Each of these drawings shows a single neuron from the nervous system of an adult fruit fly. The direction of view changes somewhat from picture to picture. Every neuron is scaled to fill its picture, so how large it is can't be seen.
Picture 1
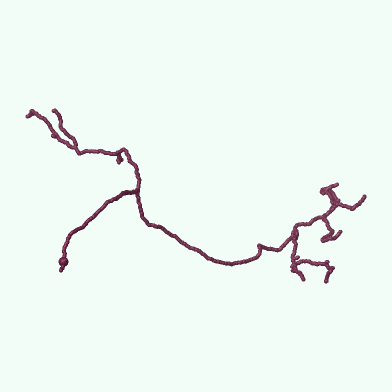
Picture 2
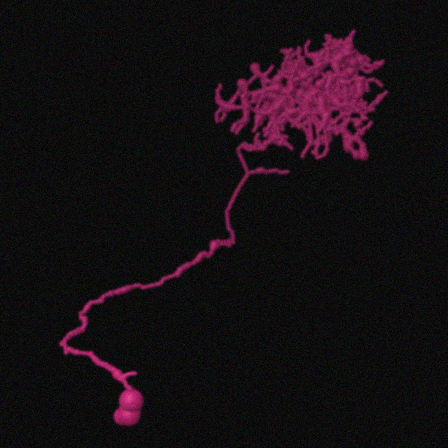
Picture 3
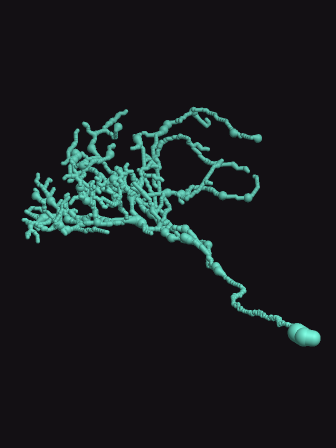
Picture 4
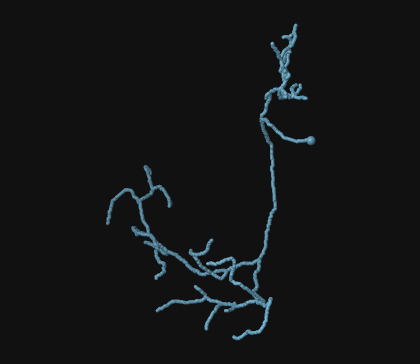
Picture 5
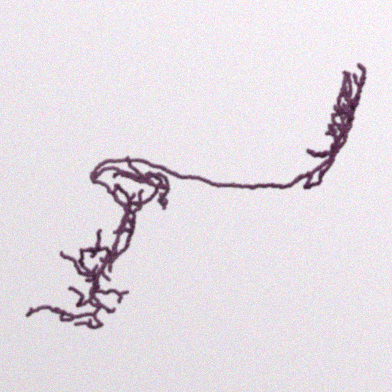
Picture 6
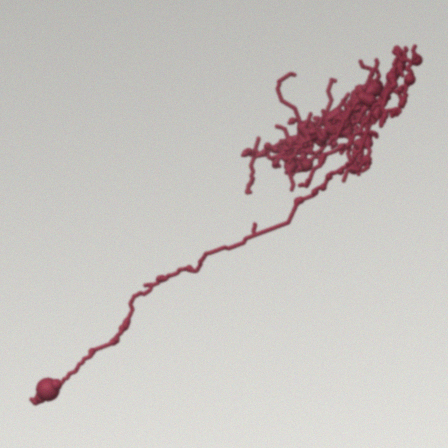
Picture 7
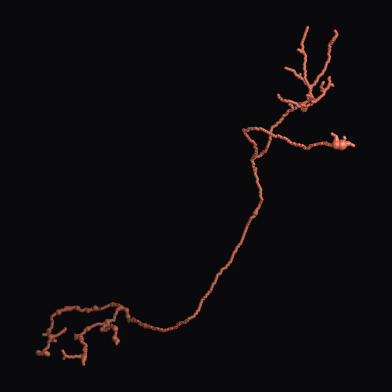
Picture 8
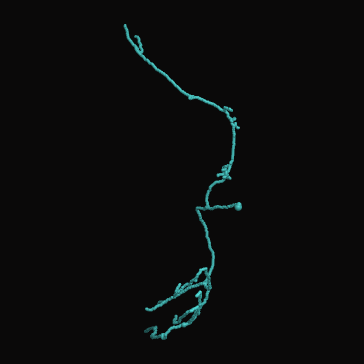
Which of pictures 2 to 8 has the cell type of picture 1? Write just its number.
7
